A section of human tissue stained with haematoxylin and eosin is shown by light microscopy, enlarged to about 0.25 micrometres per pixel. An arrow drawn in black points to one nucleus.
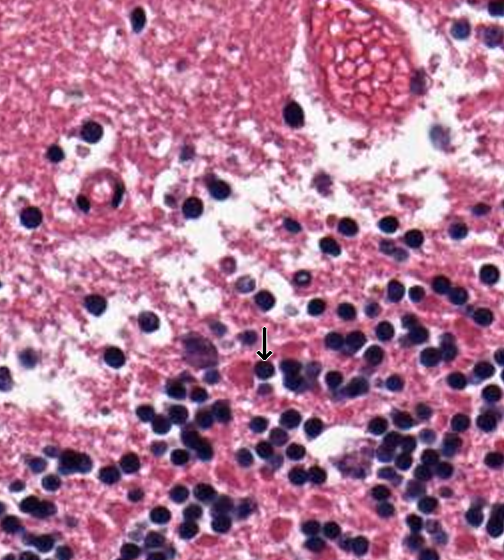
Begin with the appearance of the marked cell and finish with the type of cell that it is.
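Its nucleus is round and densely, evenly dark, with no visible internal detail. The nucleus is about the same size as the many round dark nuclei crowded around it. Cytoplasm is scant, at most a thin pale rim around the nucleus. It sits at the upper edge of a dense sheet of closely packed similar nuclei, where that sheet meets the paler pink, sparsely nucleated tissue above. Immediately to its left lies a larger, rounded, pink area without a dark nucleus. Type of cell: cerebellar granule cell.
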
